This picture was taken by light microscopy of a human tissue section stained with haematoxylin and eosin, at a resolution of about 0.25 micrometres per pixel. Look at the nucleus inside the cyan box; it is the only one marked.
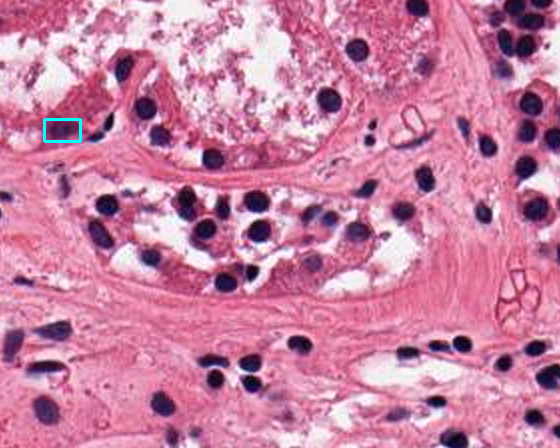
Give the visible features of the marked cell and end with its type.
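The nucleus sits at the lower end of the cell, on the side toward the surrounding pink connective tissue. The cytoplasm is deep pink-red and granular, mostly above the nucleus, and its outline merges with the neighbouring cells. The cell is part of the lining of a tubule: its base rests on pink fibrous stroma, and its other side faces a lumen holding pale, wispy material. The marked cell is a proximal tubule cell.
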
